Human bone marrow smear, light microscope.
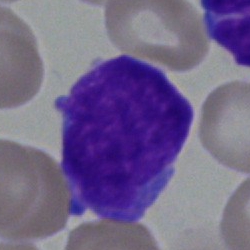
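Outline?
Irregular, somewhat angular, not smooth and round.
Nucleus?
Deep purple, filling nearly the whole cell; no granules visible in the cytoplasm.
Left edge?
Small rounded bleb projecting from it.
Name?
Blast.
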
